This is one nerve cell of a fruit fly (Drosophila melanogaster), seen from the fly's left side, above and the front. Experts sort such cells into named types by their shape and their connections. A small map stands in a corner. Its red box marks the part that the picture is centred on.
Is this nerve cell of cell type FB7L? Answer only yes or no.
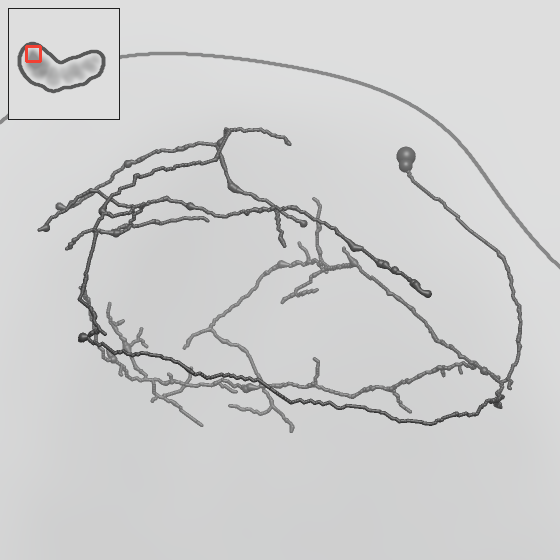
no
